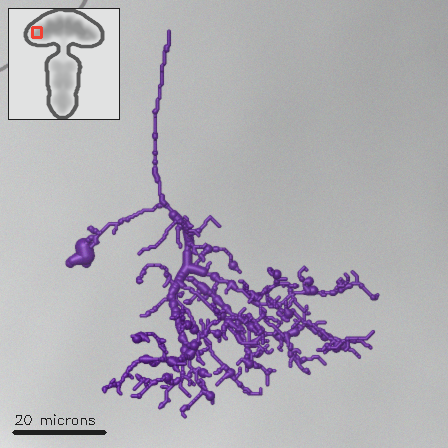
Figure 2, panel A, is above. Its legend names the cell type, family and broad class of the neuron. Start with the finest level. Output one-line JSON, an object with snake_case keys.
{"cell_type": "Lawf1", "family": "Lawf", "broad_class": "optic-lobe intrinsic neuron"}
